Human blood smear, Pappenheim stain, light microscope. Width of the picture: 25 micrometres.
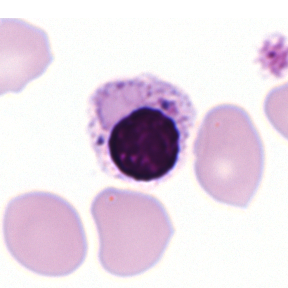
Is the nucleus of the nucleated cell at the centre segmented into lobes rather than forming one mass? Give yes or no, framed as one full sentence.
No, there is one compact round, oval or kidney-shaped nucleus, not separate lobes.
